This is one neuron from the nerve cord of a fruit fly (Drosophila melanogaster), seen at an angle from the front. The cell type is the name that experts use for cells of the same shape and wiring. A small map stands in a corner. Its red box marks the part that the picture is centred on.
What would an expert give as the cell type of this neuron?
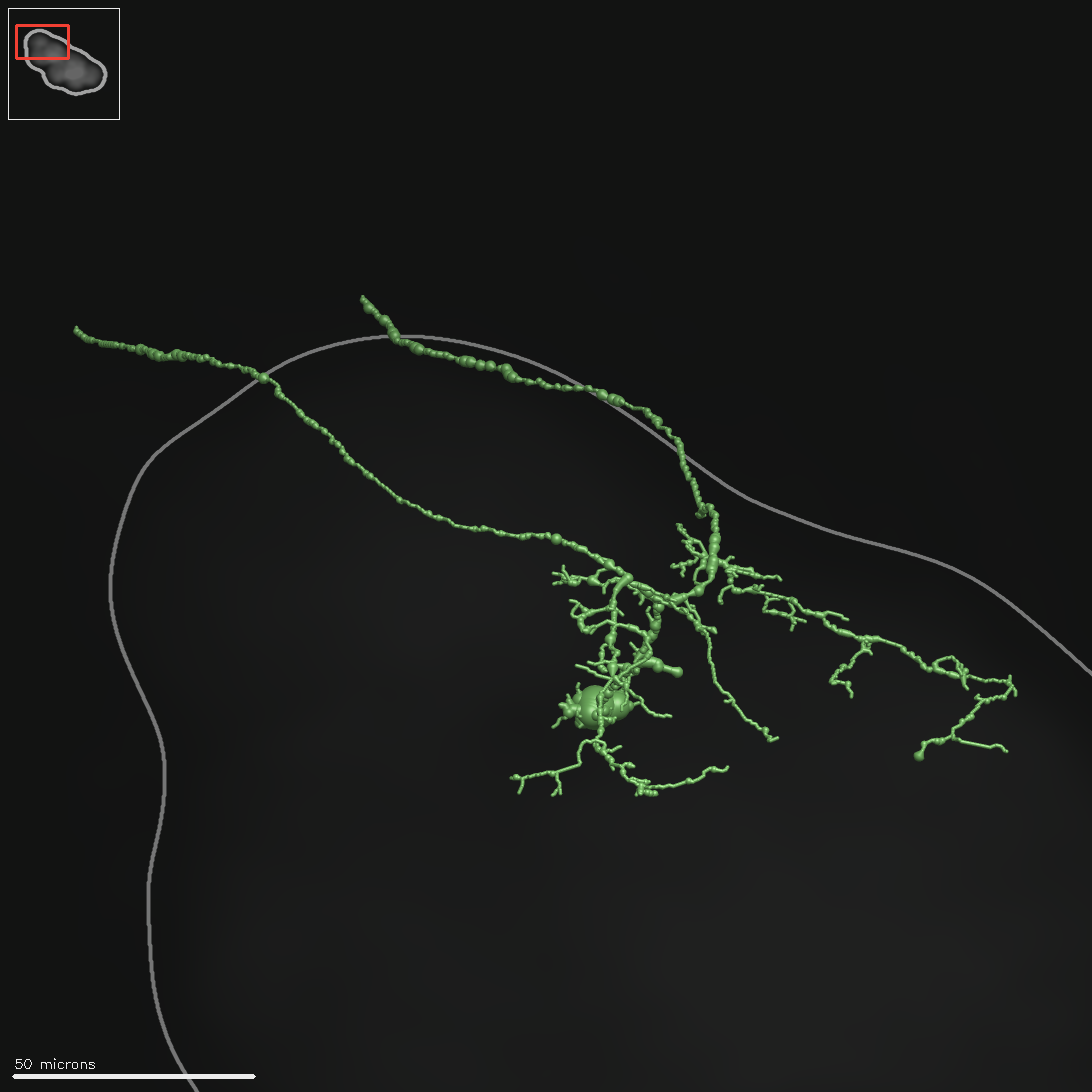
EN00B026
